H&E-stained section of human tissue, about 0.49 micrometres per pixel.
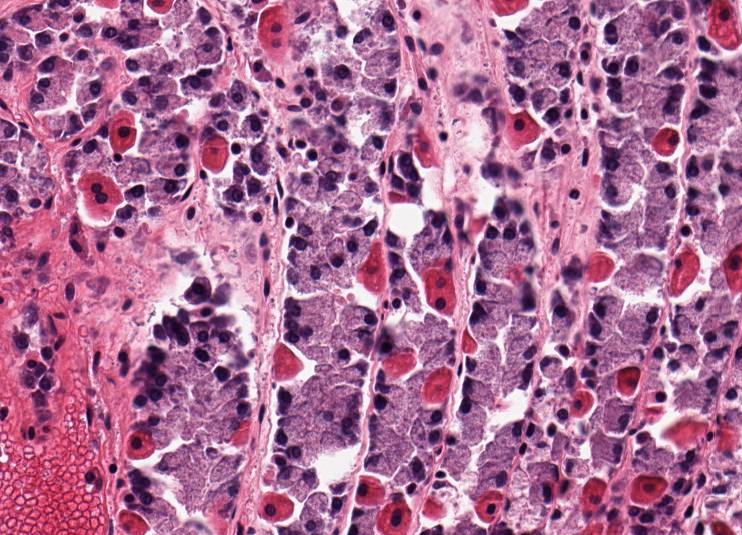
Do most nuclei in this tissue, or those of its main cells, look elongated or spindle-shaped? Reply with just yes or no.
No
